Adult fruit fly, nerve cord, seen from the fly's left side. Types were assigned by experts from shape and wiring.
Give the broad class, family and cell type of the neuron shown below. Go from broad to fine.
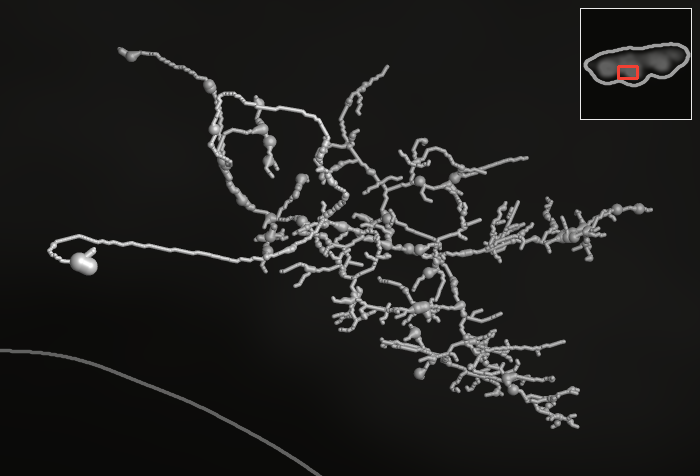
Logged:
nerve-cord intrinsic neuron; hemilineage 16B; IN16B125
